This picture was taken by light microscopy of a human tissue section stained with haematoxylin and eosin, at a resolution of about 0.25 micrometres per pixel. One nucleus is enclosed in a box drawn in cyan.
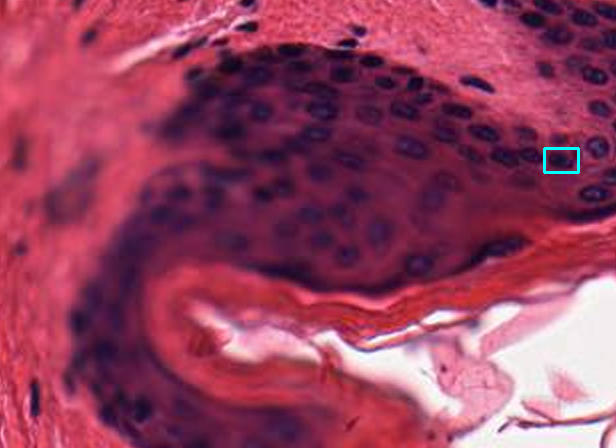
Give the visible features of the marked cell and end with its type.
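The nucleus is a dark oval, longer from side to side than from top to bottom. It stains about as dark as the nuclei just to its left, and darker and flatter than the rounder nuclei up and to its right, which show paler centres. It lies in a roughly horizontal row of similar dark nuclei that runs off to the left. The cytoplasm around it is pink, and no clear border separates it from the neighbouring cells. The marked nucleus belongs to a keratinocyte.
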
